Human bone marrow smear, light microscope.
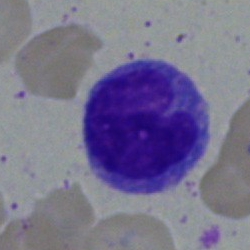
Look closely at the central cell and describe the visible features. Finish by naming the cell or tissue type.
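Nucleus occupies most of the cell, with a curved cleft on its right side. Cytoplasm: no distinct granules, no vacuoles. Cell is a monocyte.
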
